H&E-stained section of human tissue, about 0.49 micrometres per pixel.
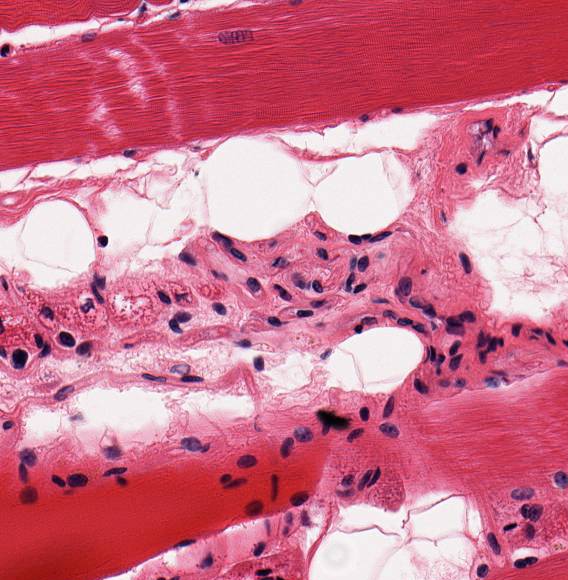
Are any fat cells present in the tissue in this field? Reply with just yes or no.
Yes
